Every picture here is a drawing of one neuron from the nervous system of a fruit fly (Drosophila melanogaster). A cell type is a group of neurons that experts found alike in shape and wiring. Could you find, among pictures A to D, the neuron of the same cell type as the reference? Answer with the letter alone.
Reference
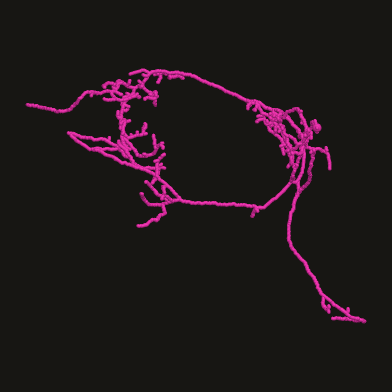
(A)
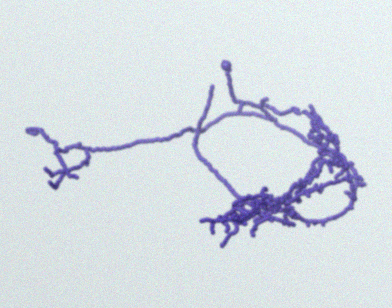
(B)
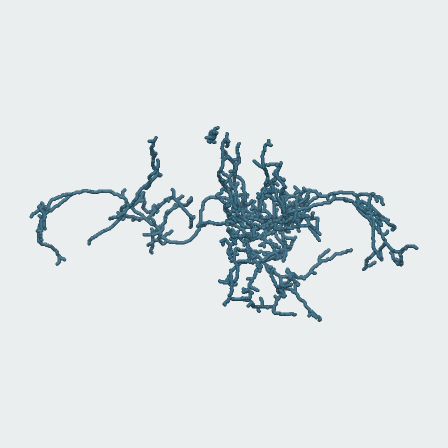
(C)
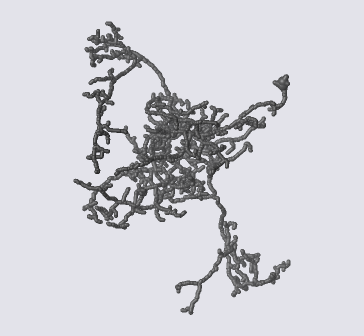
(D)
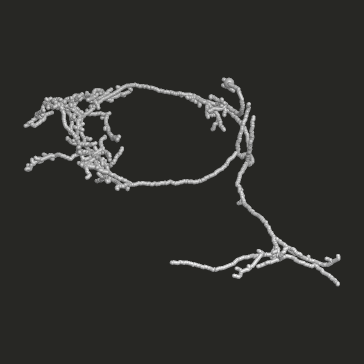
D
